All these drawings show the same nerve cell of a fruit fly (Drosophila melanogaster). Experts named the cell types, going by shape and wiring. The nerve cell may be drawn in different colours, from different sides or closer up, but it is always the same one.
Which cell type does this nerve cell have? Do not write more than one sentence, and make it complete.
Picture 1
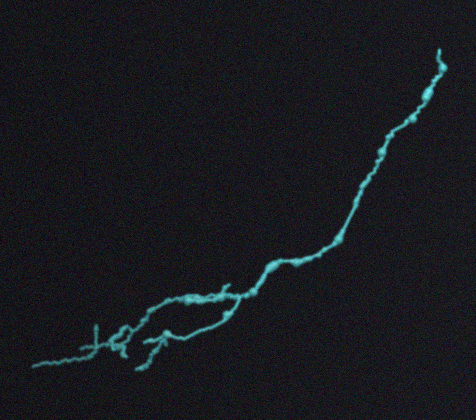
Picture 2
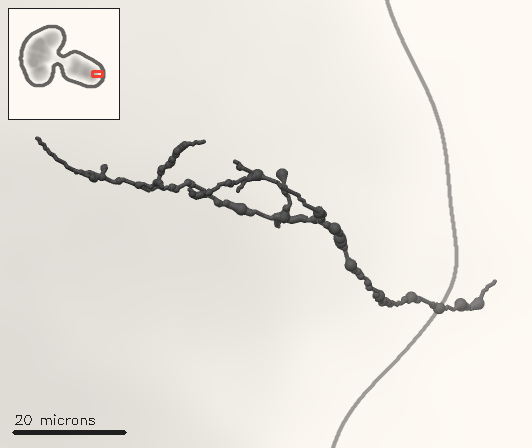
The cell type to which this nerve cell belongs is SNta29.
